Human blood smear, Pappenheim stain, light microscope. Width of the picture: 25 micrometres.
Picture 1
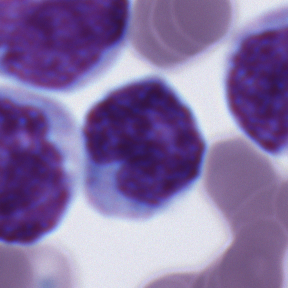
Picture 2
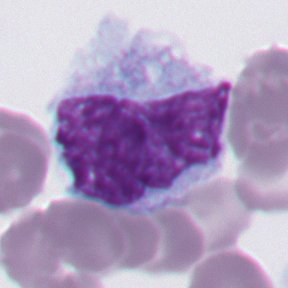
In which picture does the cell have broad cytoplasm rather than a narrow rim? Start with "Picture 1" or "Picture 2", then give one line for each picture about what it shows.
Picture 2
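What picture 1 shows: The cytoplasm is scant and shows mainly as a crescent at the lower left.
What picture 2 shows: The cytoplasm is abundant, forming a broad zone above the nucleus.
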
